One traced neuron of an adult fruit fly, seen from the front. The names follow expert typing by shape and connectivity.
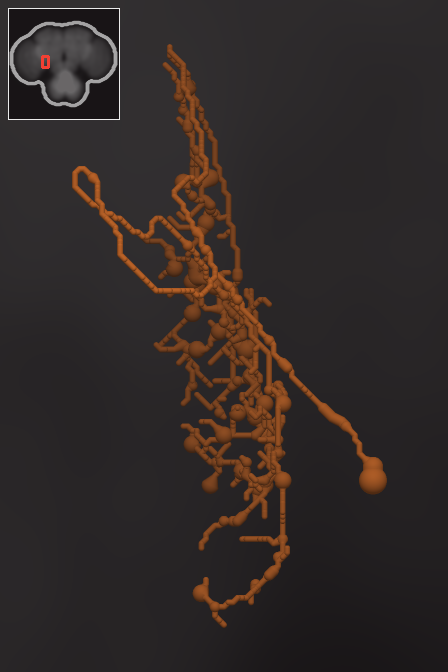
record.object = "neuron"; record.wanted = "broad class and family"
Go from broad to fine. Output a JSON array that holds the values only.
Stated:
["optic-lobe intrinsic neuron", "Li"]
